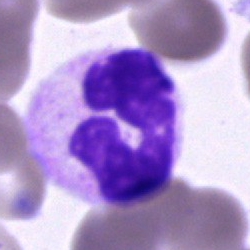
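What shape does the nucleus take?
A C shape, with its opening facing left.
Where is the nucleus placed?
Off-centre, toward the right side of the cell.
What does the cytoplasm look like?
Pale lilac, widest on the left, holding fine, scattered pinkish-purple granules.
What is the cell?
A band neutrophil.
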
